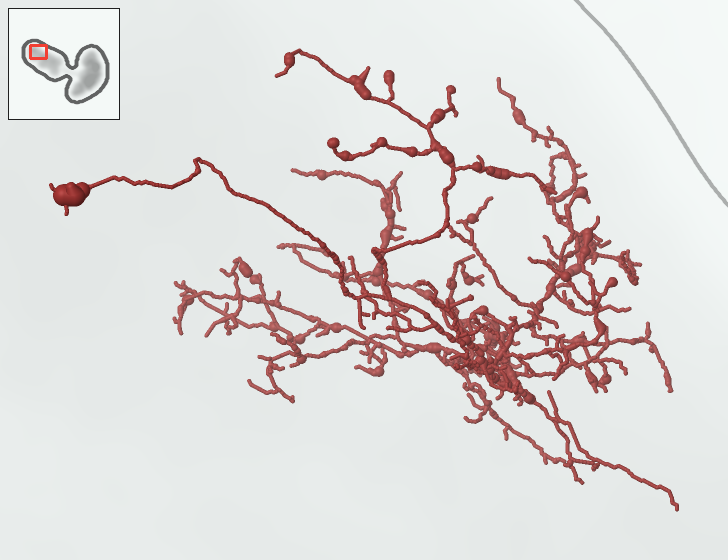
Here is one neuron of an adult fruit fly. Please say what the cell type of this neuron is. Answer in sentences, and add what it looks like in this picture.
It is of cell type IN16B105. It is a nerve-cord intrinsic neuron. It is in the nerve cord and does not reach the brain. In this view it is wider than it is tall.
